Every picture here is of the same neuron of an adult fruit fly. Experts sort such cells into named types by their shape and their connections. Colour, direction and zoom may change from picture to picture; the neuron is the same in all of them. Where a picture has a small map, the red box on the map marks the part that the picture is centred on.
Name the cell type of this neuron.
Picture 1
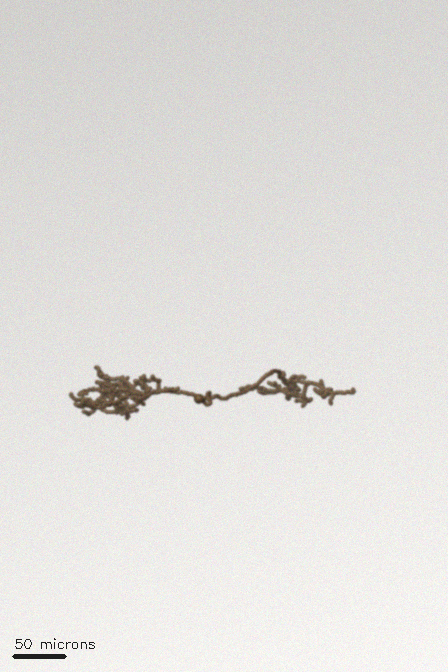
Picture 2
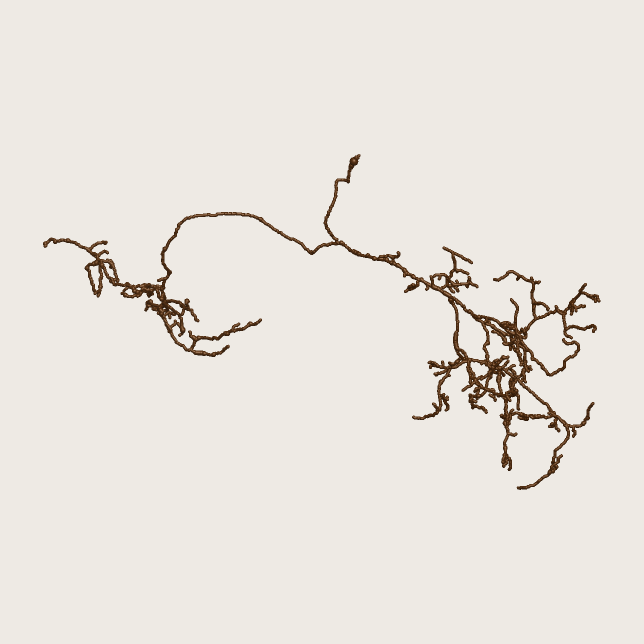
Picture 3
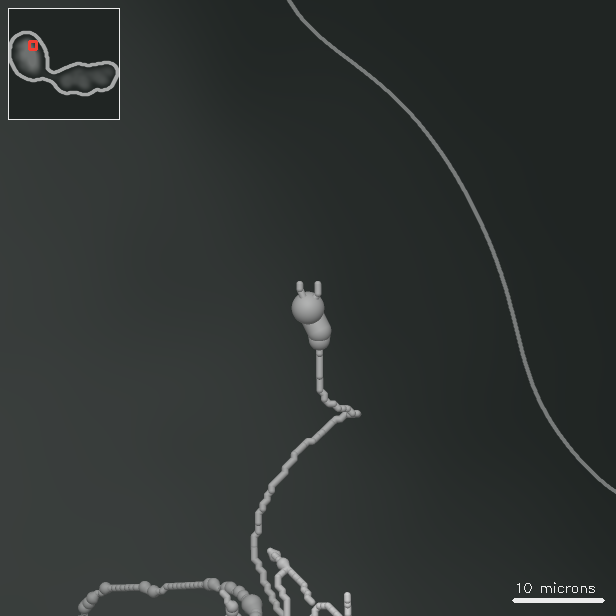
CB4072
